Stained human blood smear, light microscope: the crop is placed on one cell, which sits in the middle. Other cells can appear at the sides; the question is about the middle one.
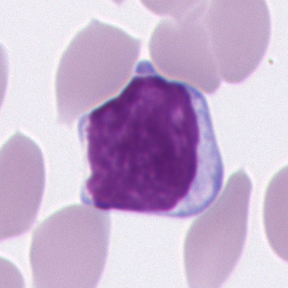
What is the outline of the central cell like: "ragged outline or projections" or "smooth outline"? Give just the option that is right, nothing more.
Ragged outline or projections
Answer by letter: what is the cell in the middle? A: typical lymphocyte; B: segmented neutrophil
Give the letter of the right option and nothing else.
A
